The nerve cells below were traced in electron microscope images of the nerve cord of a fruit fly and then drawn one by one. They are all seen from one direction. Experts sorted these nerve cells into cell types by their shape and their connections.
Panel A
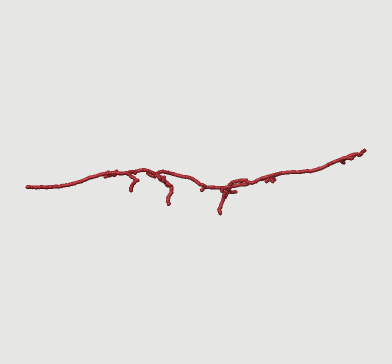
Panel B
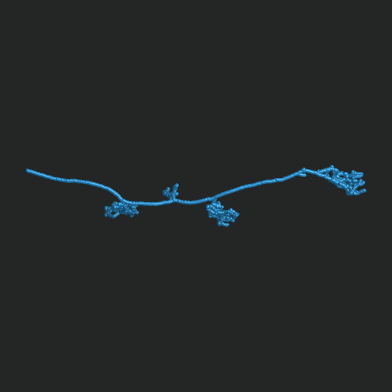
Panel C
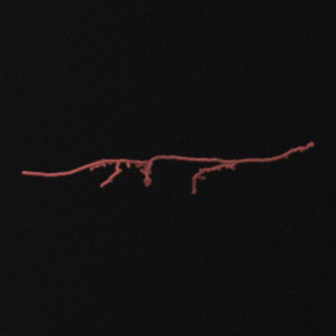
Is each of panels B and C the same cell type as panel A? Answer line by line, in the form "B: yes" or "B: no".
B: no
C: yes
